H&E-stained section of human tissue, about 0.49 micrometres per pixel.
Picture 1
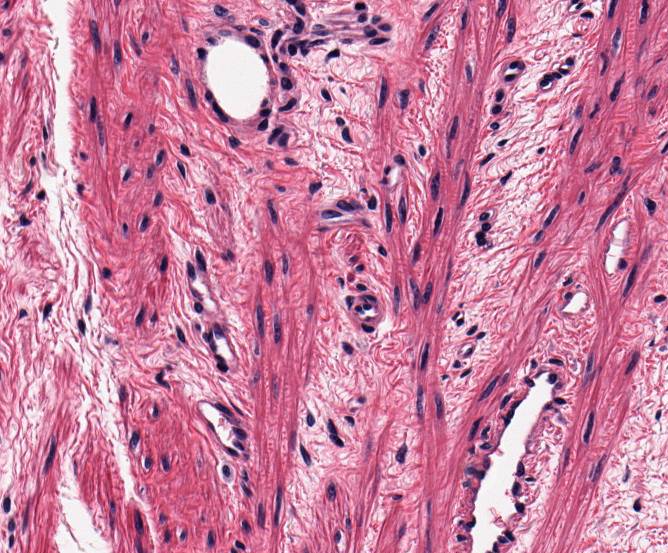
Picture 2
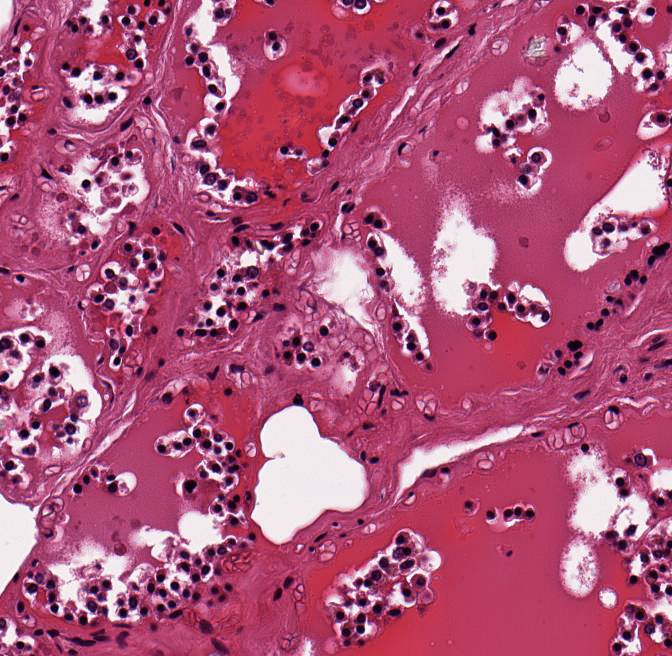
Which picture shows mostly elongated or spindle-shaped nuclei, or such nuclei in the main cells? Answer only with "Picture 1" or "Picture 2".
Picture 1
